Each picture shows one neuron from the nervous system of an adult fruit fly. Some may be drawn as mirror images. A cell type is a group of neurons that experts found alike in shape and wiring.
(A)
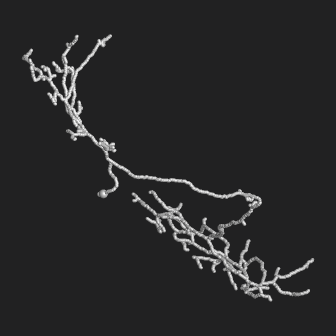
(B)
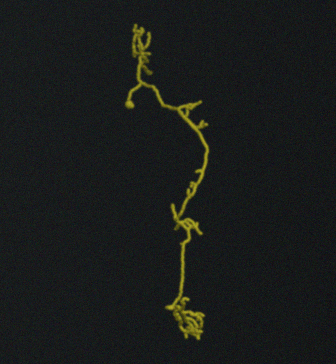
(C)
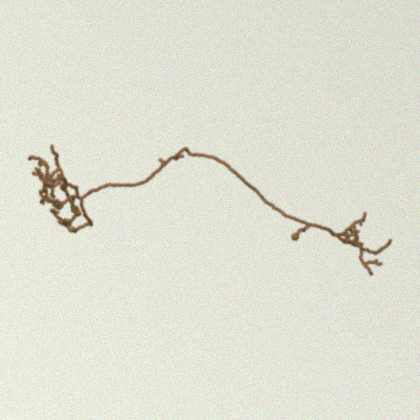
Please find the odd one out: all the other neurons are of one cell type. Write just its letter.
B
